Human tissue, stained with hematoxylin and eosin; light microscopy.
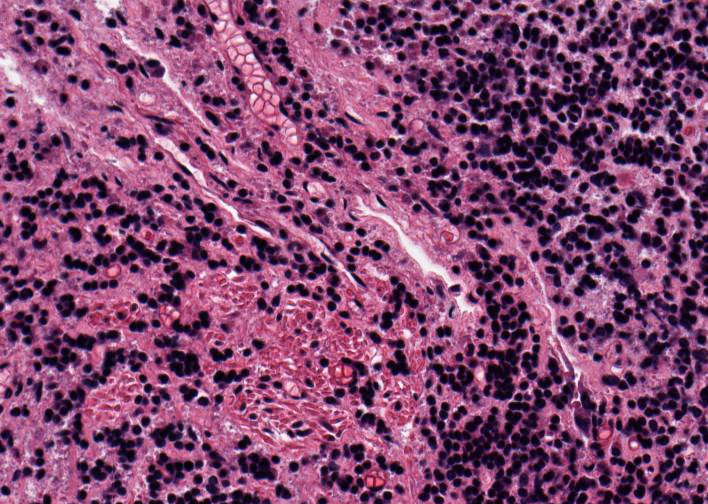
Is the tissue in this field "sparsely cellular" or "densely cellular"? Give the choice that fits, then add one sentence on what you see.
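Densely cellular. Most of the field is filled by densely packed small cells with dark round nuclei.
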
